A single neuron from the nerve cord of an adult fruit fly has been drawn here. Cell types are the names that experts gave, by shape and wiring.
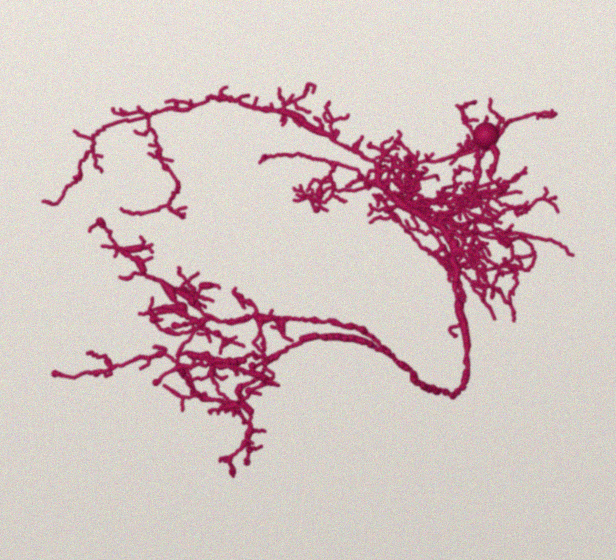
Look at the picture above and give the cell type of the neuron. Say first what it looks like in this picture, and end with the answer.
More than a hundred branch ends can be seen. In this view it is wider than it is tall. This is a nerve-cord intrinsic neuron. The cell type is IN01A035.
